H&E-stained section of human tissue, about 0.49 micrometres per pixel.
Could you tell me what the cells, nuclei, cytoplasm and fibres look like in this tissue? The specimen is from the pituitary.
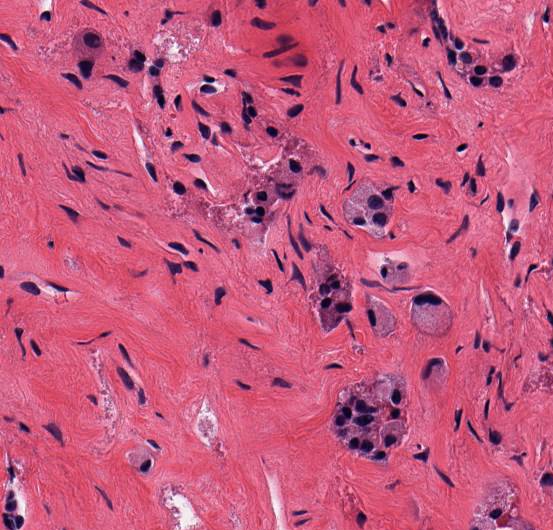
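The eosinophilic collagen bundles are wavy and run in interlacing directions. Scattered through the field, chiefly centrally and on the right, are multinucleated giant cells. Their nuclei are dark and round, crowded into clusters, and their pale grey-purple cytoplasm contrasts with the pink collagen.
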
